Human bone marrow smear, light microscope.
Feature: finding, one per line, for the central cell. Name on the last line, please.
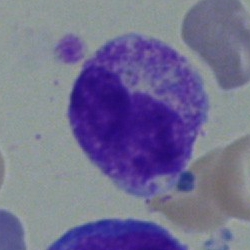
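Where the nucleus sits: toward the lower left of the cell
Its edge: shallowly indented where it faces the cytoplasm at upper right
Cytoplasm: a pale crescent, widest at the upper right
Granules: many purple ones, scattered through the cytoplasm
Name of this cell: metamyelocyte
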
